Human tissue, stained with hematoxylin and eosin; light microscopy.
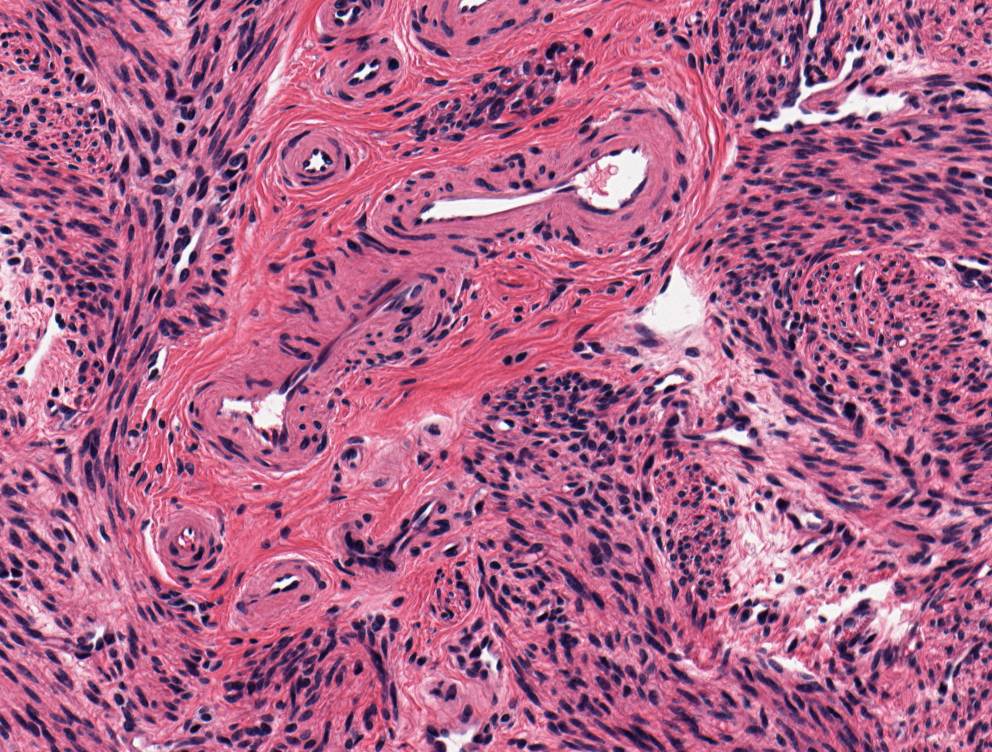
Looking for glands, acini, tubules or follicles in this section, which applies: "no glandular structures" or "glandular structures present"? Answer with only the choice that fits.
No glandular structures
